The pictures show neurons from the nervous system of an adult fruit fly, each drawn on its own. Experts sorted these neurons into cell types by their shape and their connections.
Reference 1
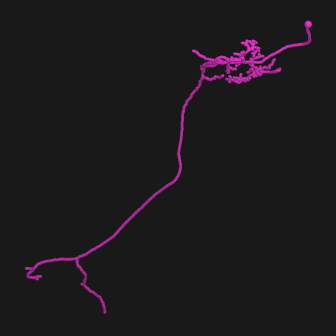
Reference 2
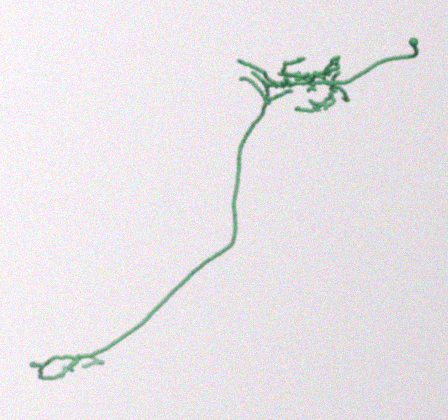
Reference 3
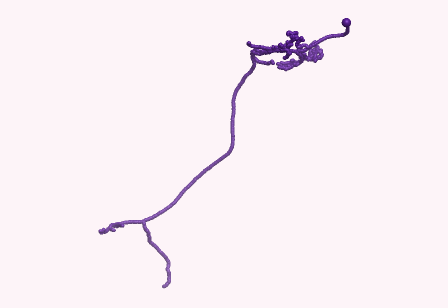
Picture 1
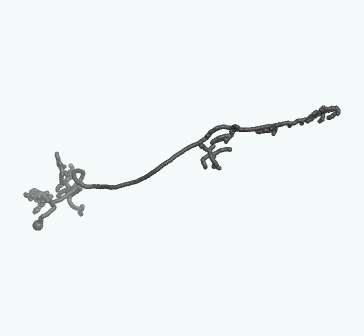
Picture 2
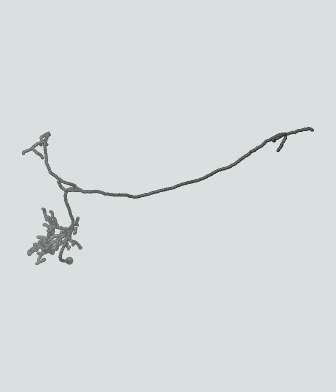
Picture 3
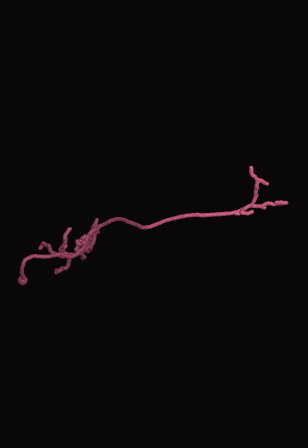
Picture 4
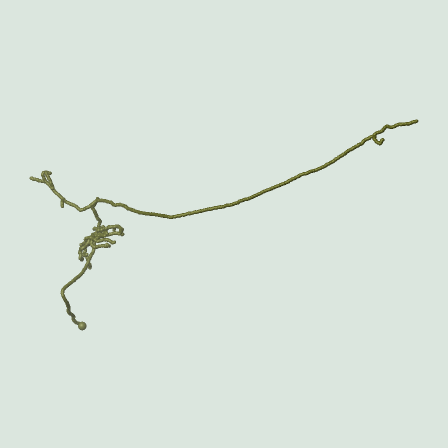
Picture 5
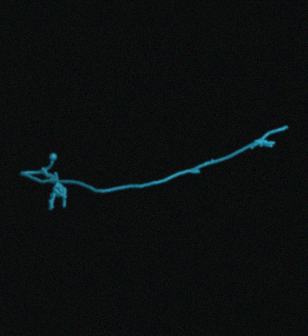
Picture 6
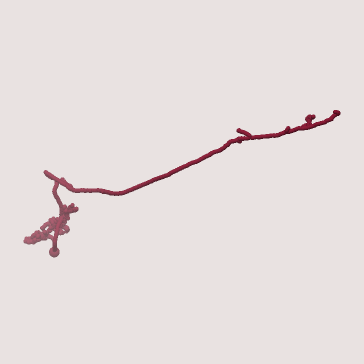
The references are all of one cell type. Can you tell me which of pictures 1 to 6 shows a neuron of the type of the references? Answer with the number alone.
3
